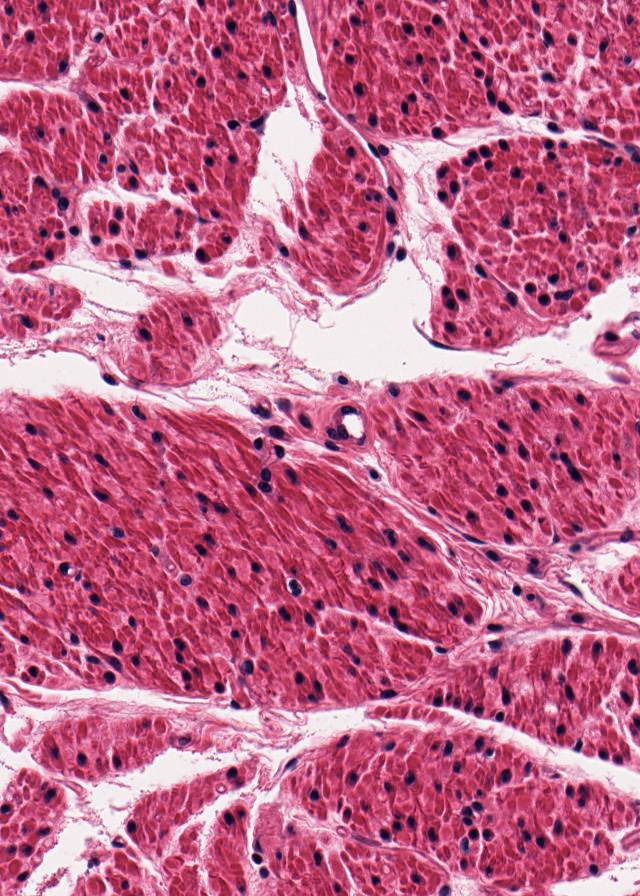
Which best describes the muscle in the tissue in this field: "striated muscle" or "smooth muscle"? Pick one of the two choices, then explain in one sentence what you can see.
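Smooth muscle. The field is made up of bundles of smooth muscle cells separated by thin strands of loose connective tissue.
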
